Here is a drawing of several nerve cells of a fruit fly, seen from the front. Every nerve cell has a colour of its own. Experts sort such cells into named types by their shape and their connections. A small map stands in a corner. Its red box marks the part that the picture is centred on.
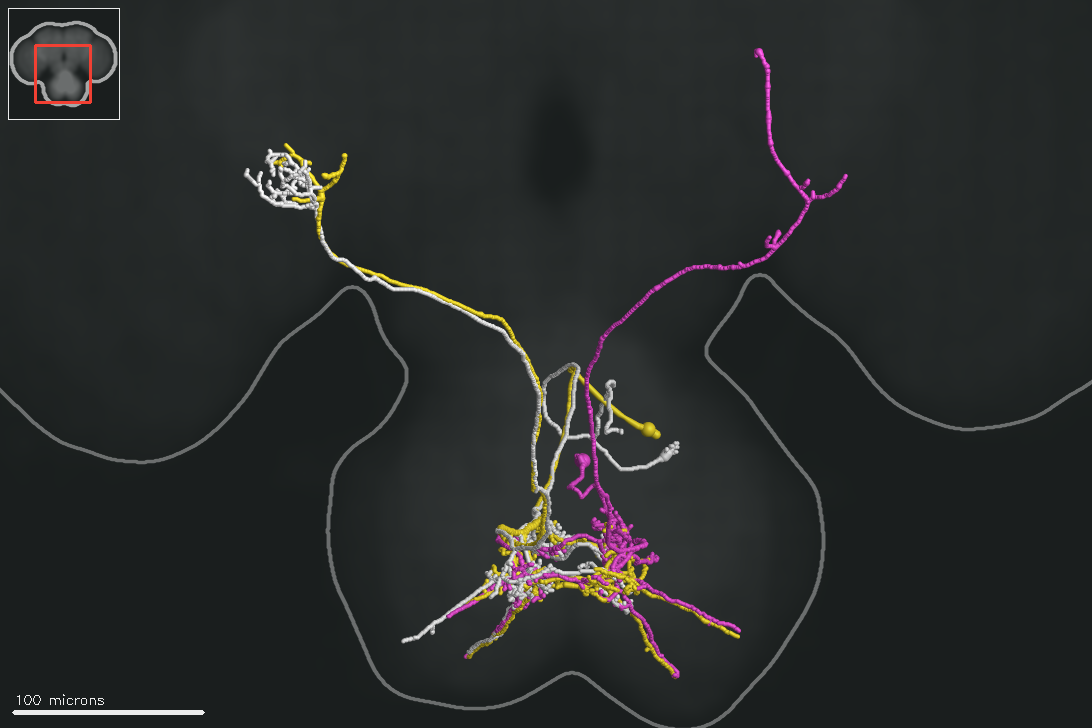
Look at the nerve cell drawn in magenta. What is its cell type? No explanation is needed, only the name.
AN12B004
